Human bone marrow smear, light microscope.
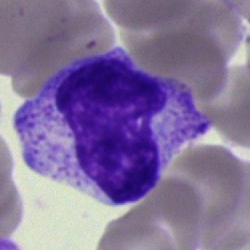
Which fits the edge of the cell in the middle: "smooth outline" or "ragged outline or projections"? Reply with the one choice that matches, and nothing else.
Ragged outline or projections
